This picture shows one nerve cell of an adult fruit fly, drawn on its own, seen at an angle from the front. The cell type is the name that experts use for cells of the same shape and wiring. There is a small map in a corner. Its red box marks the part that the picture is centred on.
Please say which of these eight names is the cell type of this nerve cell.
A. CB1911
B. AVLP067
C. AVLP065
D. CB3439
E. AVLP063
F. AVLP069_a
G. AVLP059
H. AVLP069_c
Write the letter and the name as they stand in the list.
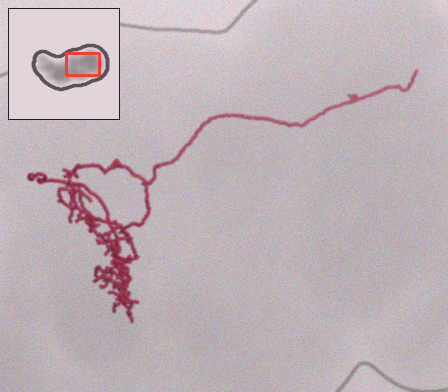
F. AVLP069_a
